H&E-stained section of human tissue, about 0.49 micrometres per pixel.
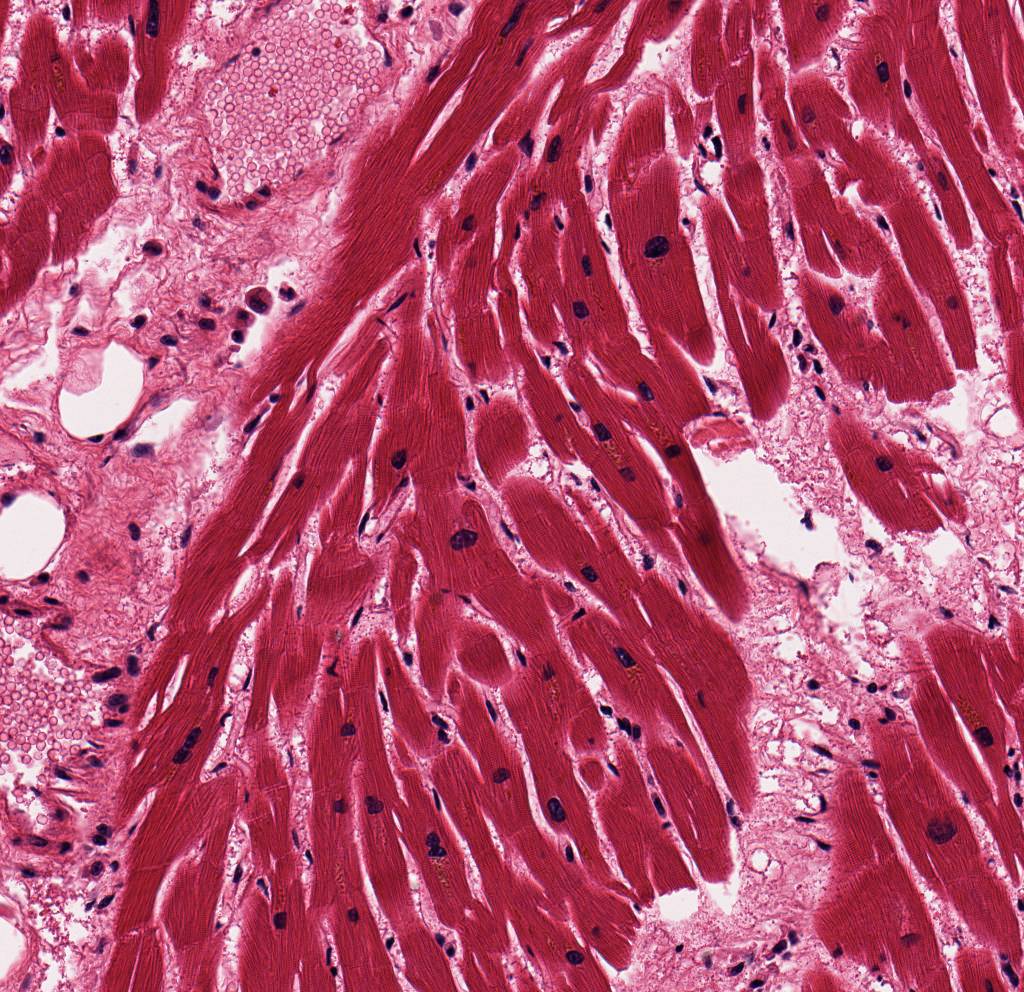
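Left ventricle of the heart, haematoxylin and eosin. Many muscle fibres branch and join neighbouring fibres, and some carry small yellow-brown granules at the ends of their nuclei. Small dark elongated nuclei of interstitial cells occupy the pale spaces between the fibres. At the left edge, loose pale pink connective tissue holds vessels packed with red blood cells at the upper left and lower left.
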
